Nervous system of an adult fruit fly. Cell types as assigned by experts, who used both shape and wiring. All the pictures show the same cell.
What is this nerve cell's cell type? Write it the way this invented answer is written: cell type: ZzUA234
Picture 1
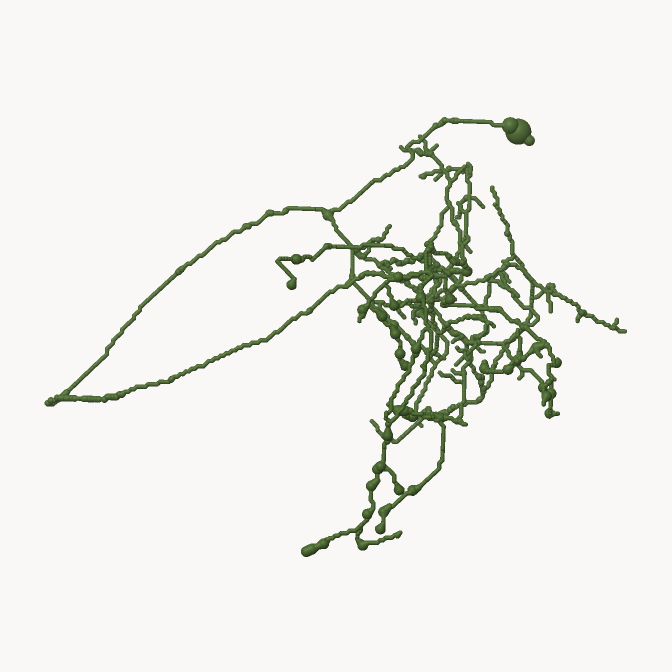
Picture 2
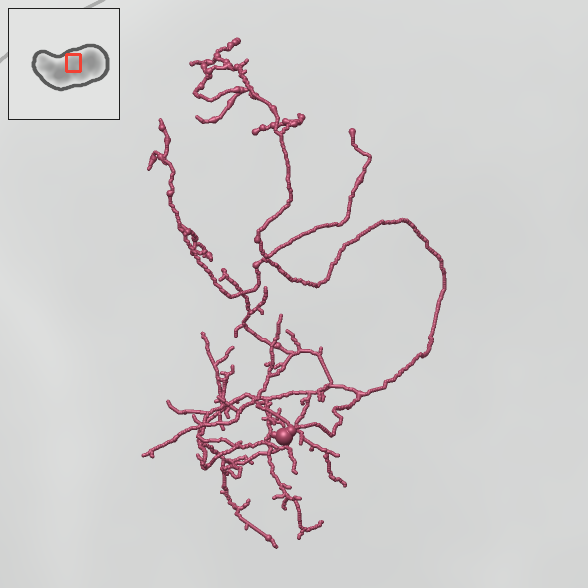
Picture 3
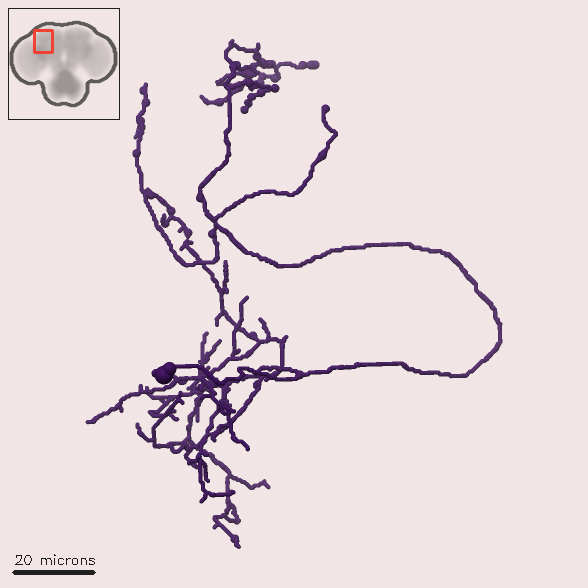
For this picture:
cell type: AVLP227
